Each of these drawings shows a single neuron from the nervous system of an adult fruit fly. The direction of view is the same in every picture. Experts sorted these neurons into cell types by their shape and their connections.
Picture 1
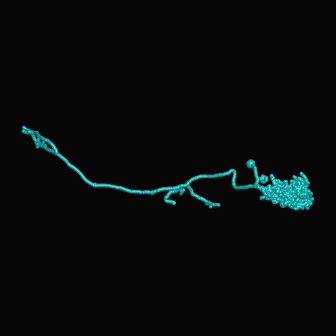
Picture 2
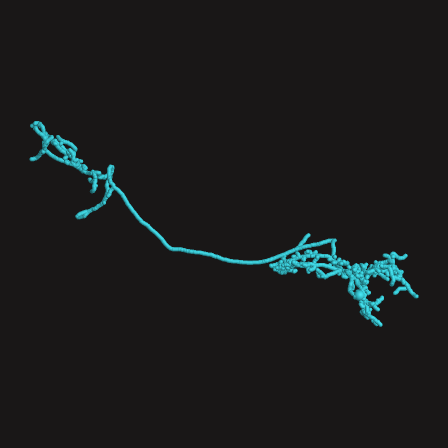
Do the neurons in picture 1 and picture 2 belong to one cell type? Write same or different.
different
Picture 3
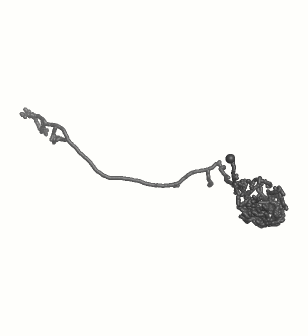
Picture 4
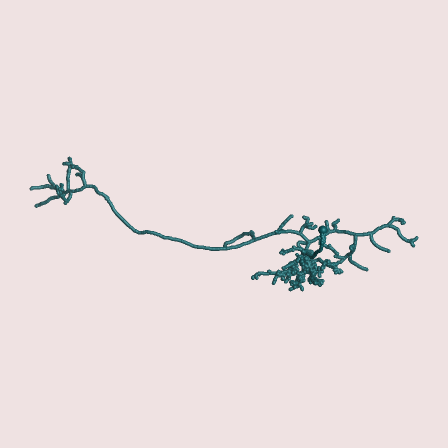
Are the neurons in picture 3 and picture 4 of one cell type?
different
